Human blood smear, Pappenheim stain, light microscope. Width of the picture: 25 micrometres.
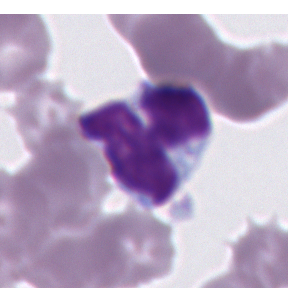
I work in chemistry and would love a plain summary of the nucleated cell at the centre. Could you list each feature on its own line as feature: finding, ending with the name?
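Nucleus: fills most of the cell, it seems.
Chromatin: dense, deep purple throughout.
Cytoplasm: a scant pale rim, mainly along the lower right side.
Cytoplasm colour: pale greyish-blue, as far as I can make out.
Name: typical lymphocyte.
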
